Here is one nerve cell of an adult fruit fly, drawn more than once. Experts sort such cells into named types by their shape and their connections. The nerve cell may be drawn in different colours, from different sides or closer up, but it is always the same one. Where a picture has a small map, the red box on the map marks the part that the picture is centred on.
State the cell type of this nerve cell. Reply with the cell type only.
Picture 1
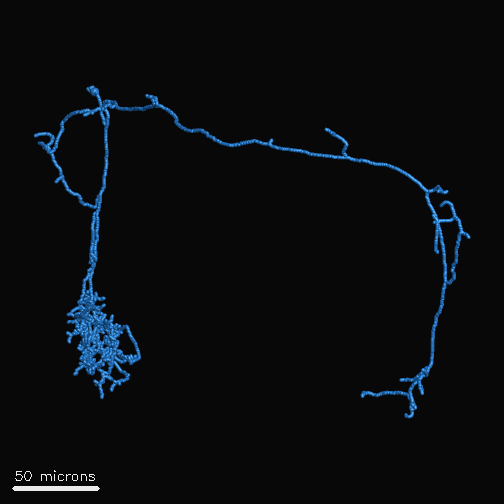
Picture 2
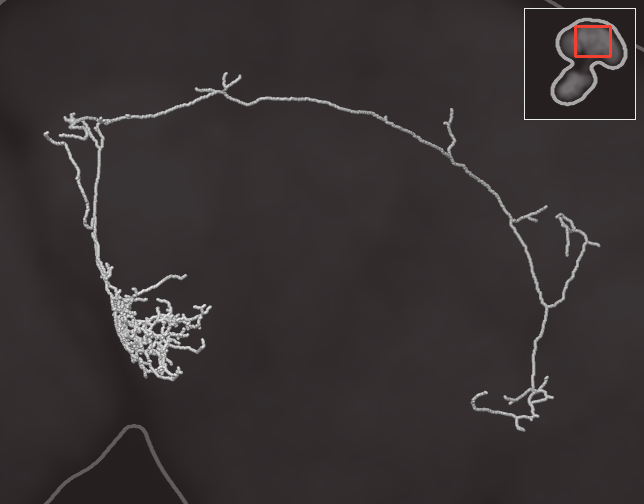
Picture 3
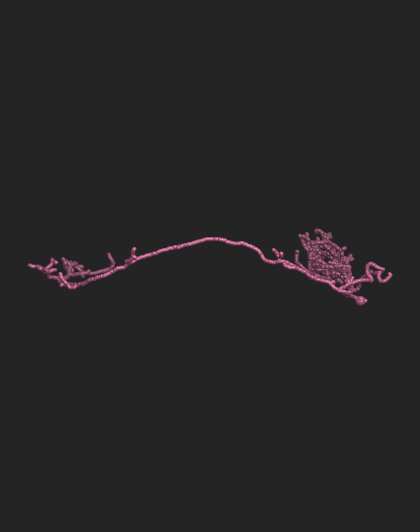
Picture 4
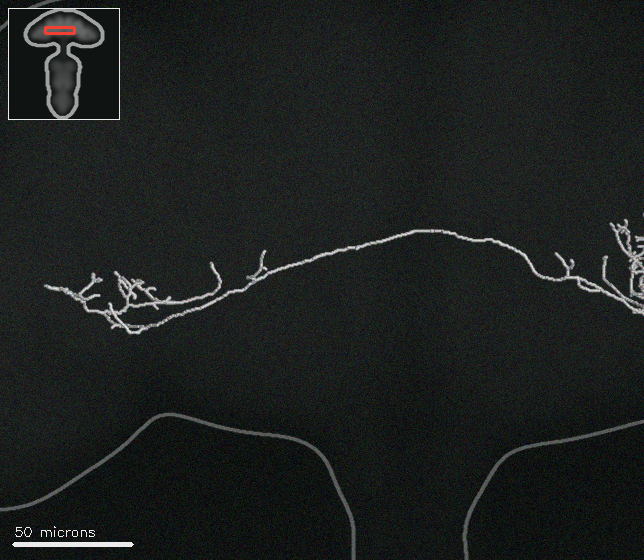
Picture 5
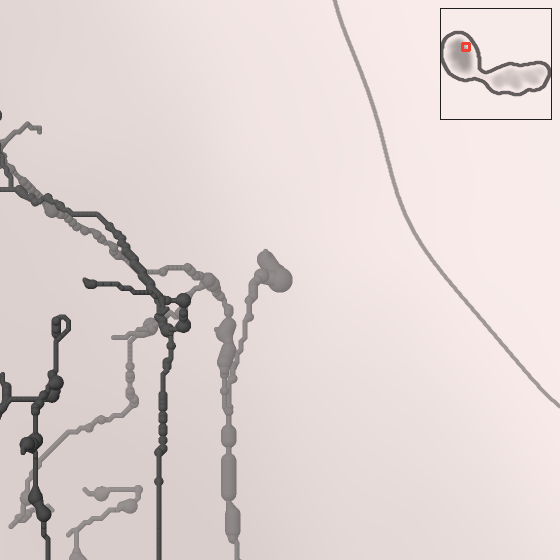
WED089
